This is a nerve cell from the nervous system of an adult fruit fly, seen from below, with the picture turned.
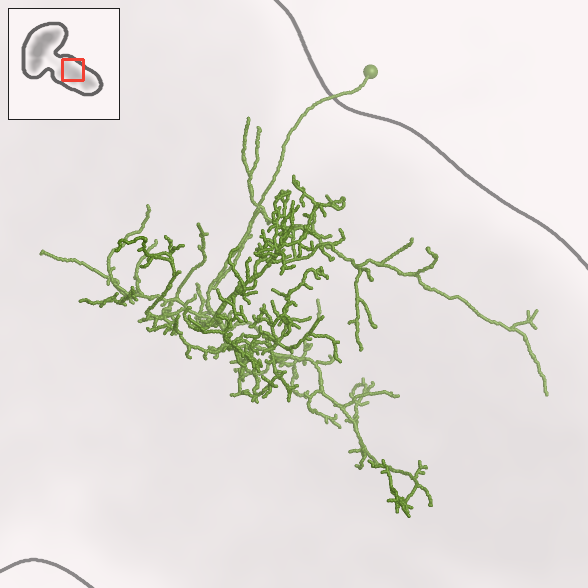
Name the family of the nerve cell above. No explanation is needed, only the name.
hemilineage 11A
